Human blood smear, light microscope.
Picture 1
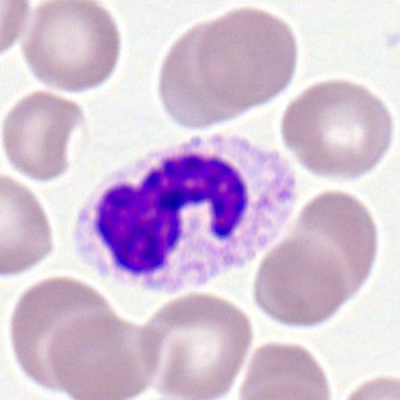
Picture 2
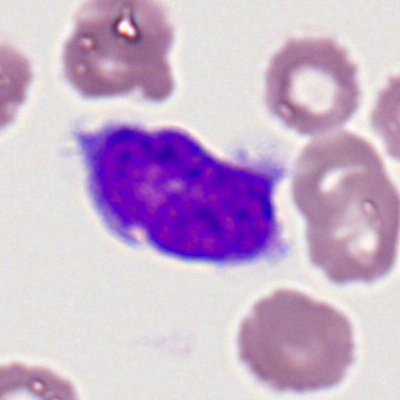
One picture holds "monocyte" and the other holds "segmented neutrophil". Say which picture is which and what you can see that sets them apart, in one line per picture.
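In picture 1 we see a segmented neutrophil: Fine lilac granules are scattered throughout the cytoplasm.
In picture 2 we see a monocyte: No granules are visible in the cytoplasm.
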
